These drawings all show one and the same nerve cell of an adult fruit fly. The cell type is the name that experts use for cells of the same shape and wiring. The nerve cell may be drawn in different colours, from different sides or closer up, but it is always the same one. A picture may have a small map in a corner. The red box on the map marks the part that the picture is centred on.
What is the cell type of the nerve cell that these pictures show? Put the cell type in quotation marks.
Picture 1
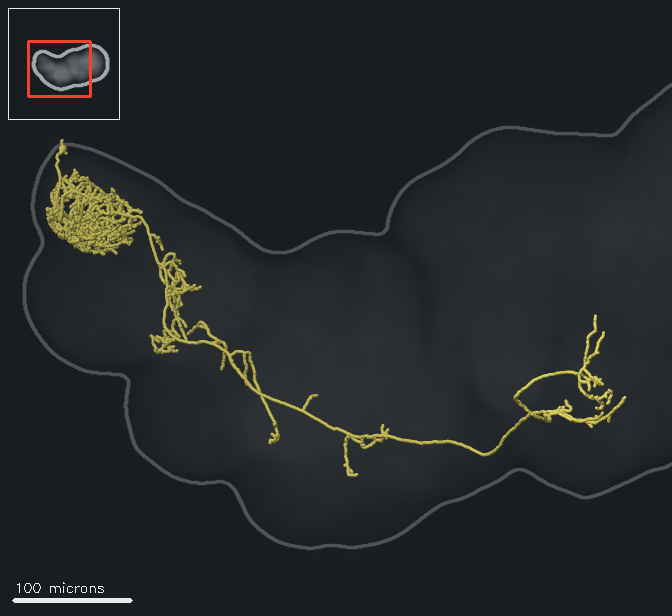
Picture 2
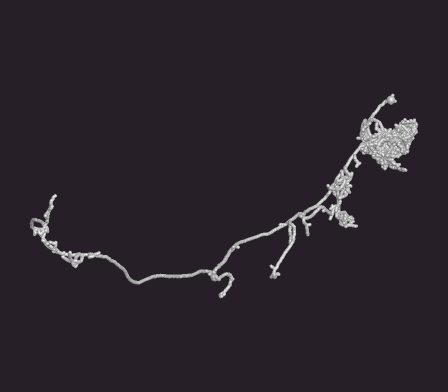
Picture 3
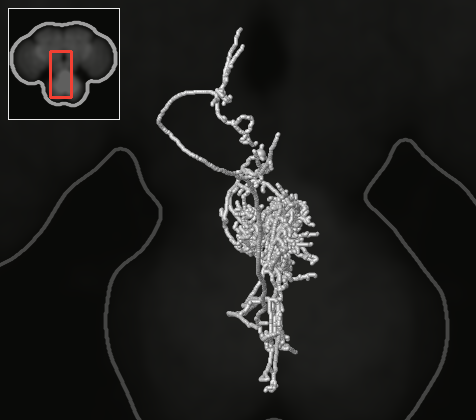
"ANXXX074"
